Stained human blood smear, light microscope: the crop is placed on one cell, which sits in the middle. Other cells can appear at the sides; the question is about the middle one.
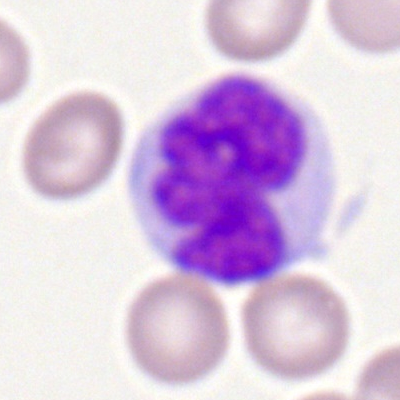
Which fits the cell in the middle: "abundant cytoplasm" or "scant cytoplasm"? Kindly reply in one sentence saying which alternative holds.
There is only scant cytoplasm around the nucleus of this cell.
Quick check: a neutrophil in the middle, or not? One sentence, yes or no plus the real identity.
No, at the middle of the crop is a monocyte, not a neutrophil.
